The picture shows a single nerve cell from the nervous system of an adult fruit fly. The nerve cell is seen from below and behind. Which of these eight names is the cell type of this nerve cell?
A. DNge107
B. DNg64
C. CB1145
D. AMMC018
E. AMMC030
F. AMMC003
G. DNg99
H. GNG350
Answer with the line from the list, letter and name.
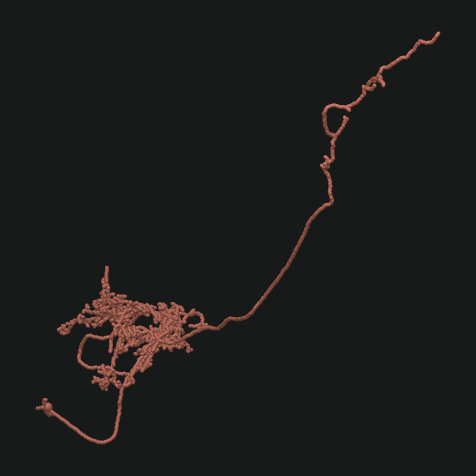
B. DNg64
